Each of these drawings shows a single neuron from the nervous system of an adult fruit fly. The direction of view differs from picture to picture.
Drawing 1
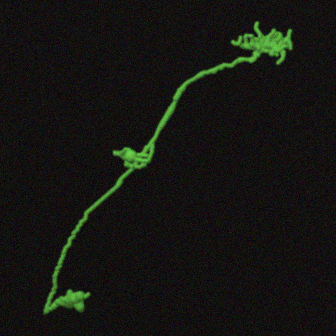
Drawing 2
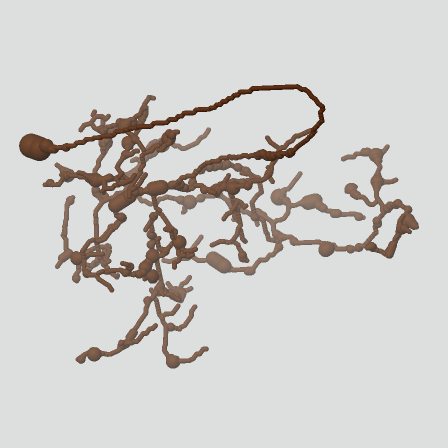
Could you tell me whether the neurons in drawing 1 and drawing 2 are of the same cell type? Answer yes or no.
no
